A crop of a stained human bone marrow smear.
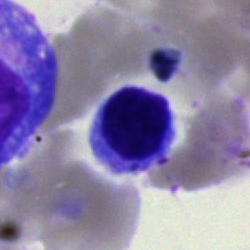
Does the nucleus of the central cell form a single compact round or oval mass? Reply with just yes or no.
Yes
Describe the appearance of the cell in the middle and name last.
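Nucleus occupies most of cell; thin cytoplasmic rim only. Cytoplasm blue, widest along lower side. No granules. Small dark purple fragment just above and right of cell. Lymphocyte.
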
